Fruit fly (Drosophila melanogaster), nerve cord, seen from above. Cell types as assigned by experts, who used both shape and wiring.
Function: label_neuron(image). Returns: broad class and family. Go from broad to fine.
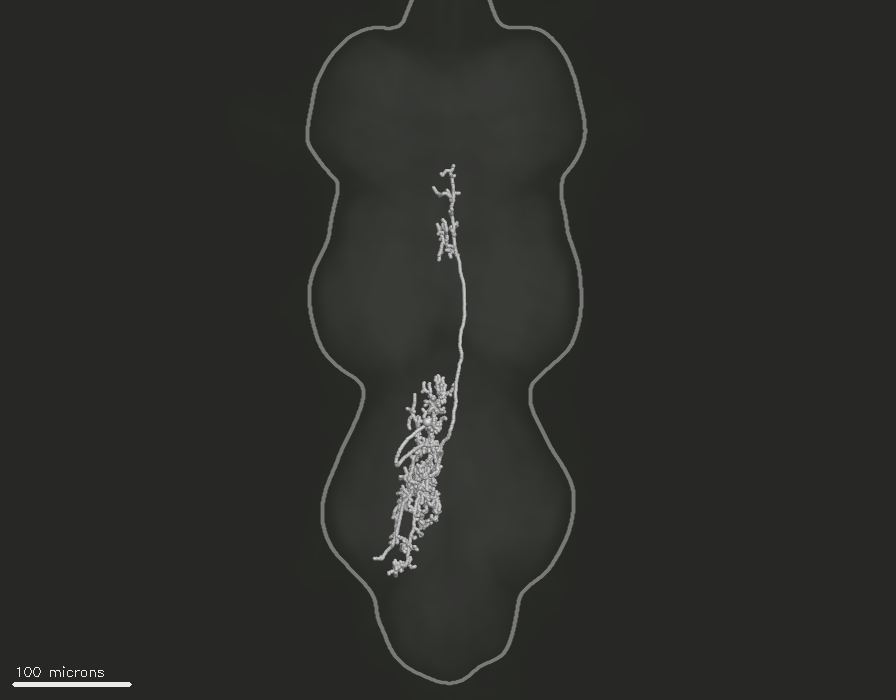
nerve-cord intrinsic neuron; hemilineage 23B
